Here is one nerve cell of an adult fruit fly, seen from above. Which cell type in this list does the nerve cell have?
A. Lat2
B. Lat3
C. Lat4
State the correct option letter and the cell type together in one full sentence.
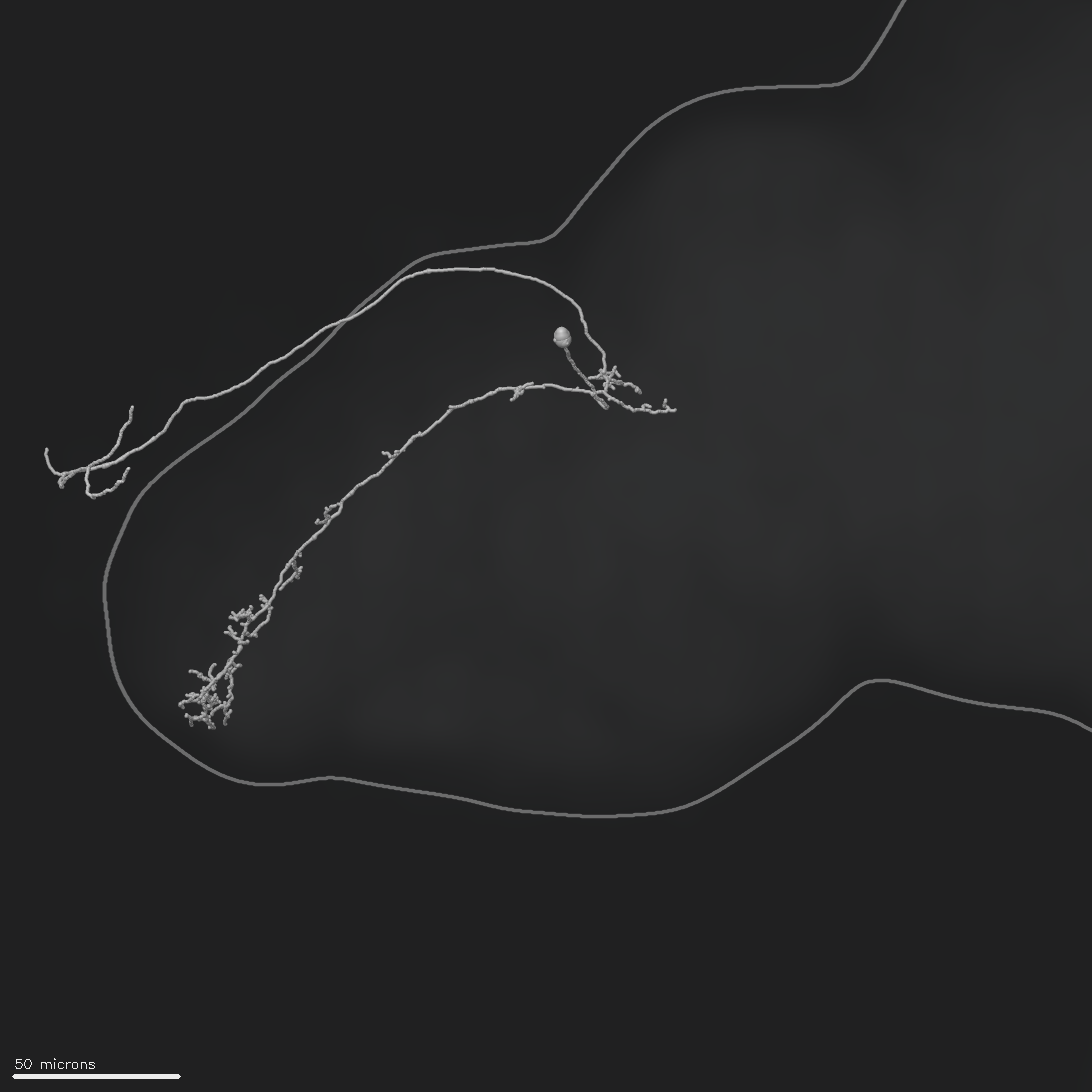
Among the listed cell types, Lat3 in option B is that of the nerve cell.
